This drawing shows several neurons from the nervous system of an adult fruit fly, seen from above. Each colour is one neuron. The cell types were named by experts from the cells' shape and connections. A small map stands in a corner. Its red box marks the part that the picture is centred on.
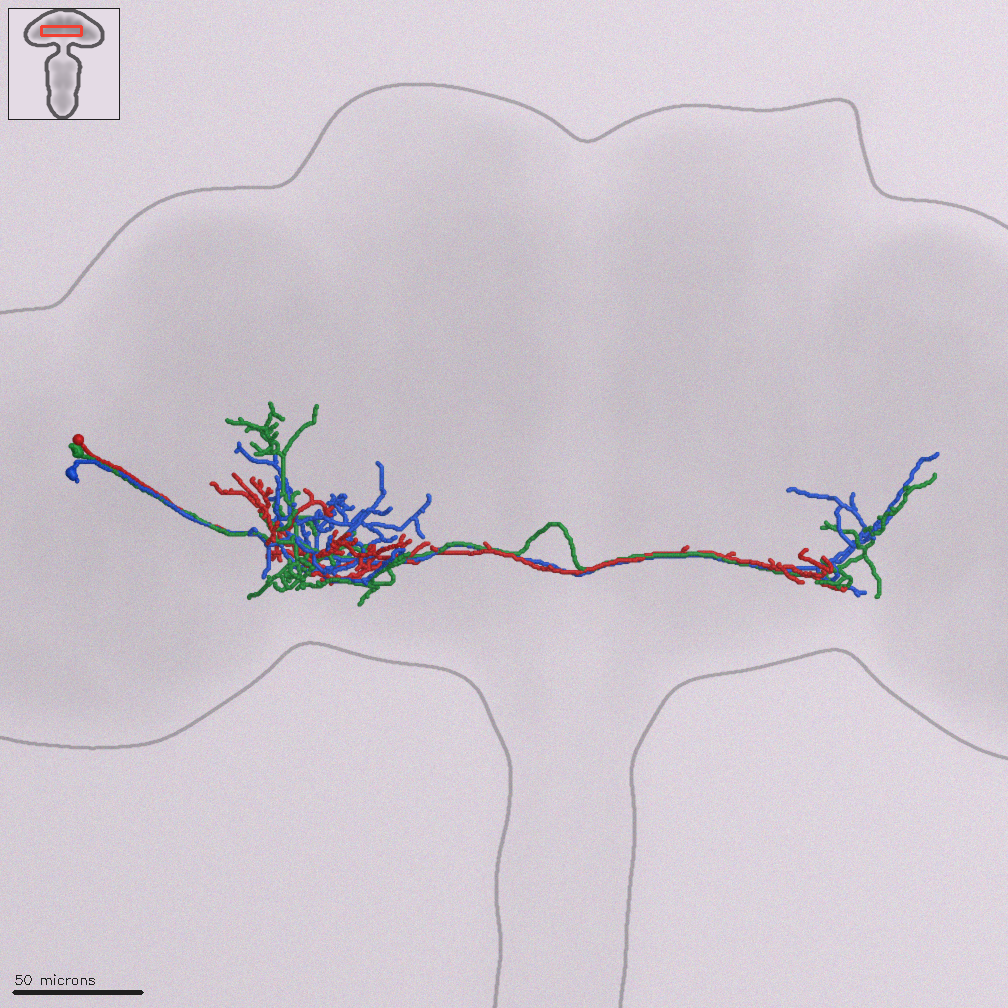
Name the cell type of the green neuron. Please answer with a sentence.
The cell type is PLP108.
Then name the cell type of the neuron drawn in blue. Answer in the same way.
The cell type is PLP109.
